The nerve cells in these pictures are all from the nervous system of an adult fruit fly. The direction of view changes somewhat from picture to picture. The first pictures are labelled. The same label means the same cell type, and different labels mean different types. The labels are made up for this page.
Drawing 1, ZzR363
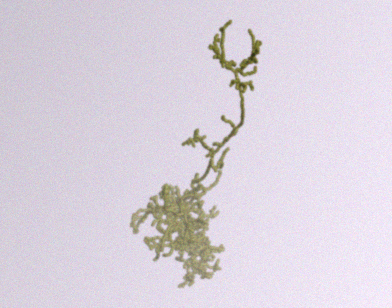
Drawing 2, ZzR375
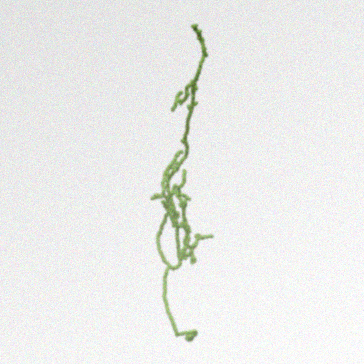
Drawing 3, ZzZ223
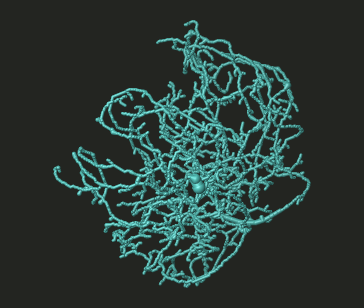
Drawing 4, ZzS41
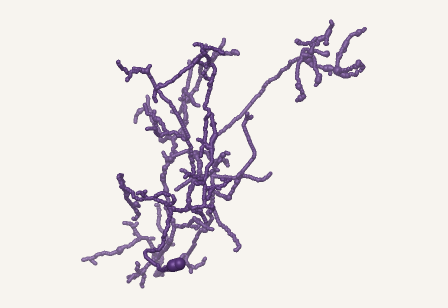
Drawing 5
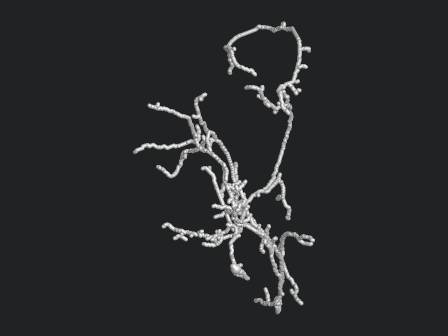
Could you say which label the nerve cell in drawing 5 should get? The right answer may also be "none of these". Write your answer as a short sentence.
It belongs to ZzS41.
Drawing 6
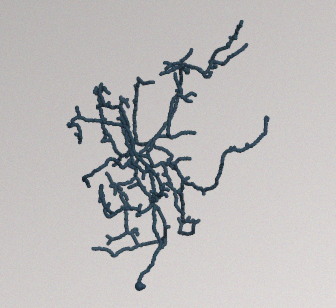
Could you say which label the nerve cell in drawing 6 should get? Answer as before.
It belongs to ZzS41.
